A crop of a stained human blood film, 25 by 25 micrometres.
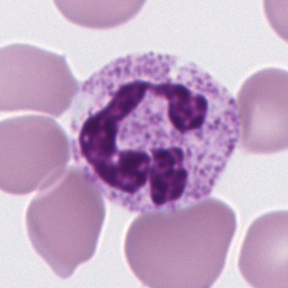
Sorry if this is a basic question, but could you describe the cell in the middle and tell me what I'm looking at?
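Looking at the nucleus, I see it divided into several separate lobes. Those lobes curve around the centre of the cell, leaving cytoplasm in the middle. There is plenty of that cytoplasm, pale pinkish-lilac, with fine violet granules scattered throughout. This one is a segmented neutrophil.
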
